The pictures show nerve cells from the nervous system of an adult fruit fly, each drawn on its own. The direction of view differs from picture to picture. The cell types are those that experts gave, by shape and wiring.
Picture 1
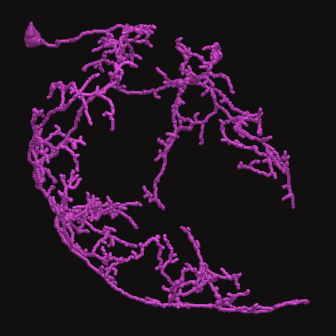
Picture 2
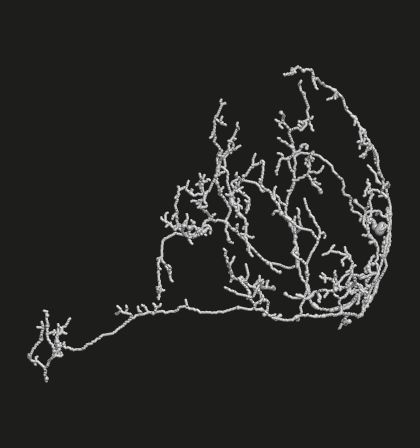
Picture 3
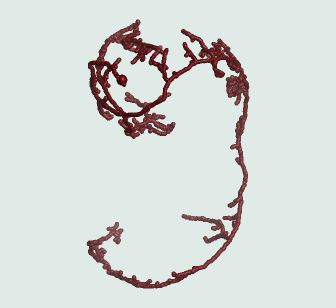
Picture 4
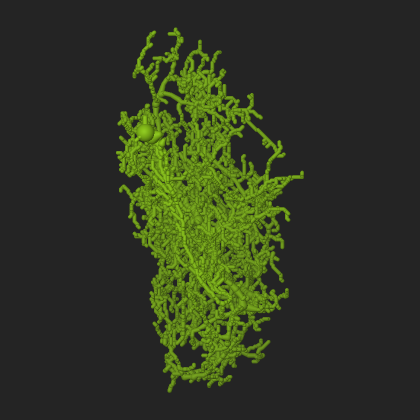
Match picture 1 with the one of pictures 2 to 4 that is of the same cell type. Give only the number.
2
